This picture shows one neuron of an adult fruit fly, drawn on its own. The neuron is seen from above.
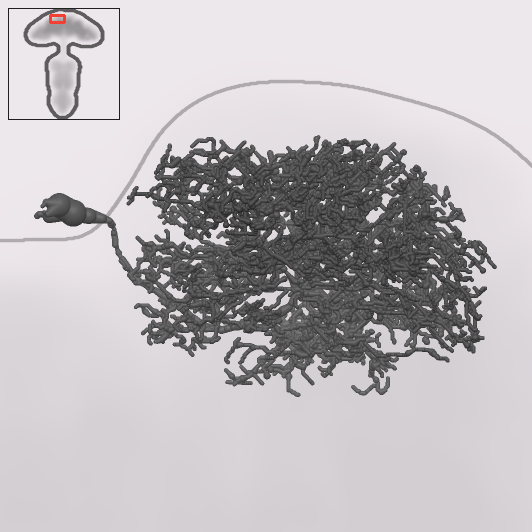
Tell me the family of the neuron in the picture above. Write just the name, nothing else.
hemilineage ALl1_dorsal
